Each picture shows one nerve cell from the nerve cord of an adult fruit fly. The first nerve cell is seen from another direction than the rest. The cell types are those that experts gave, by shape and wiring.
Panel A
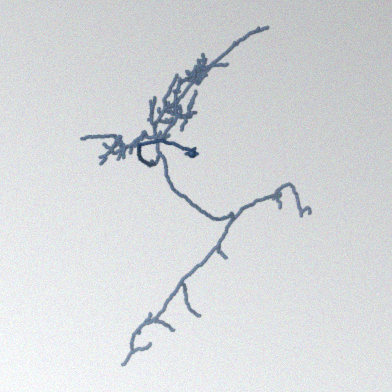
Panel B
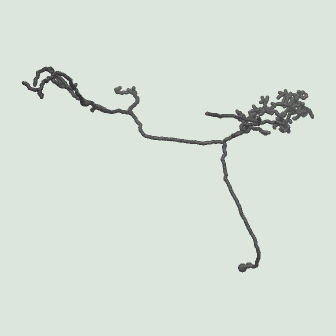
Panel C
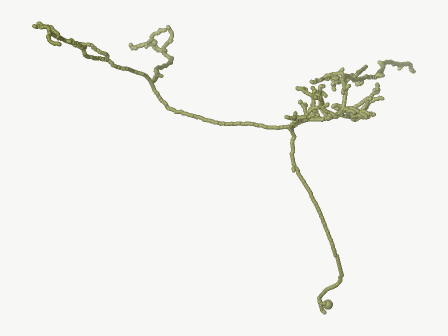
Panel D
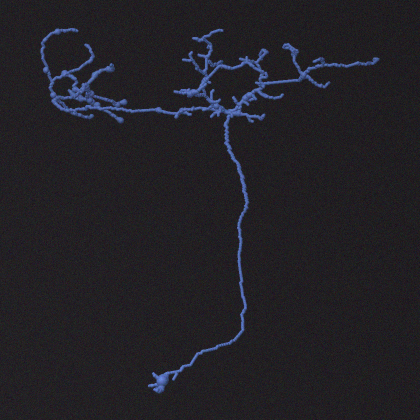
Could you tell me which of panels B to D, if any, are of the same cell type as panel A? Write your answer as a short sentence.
Panel B and panel C are of the same cell type.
